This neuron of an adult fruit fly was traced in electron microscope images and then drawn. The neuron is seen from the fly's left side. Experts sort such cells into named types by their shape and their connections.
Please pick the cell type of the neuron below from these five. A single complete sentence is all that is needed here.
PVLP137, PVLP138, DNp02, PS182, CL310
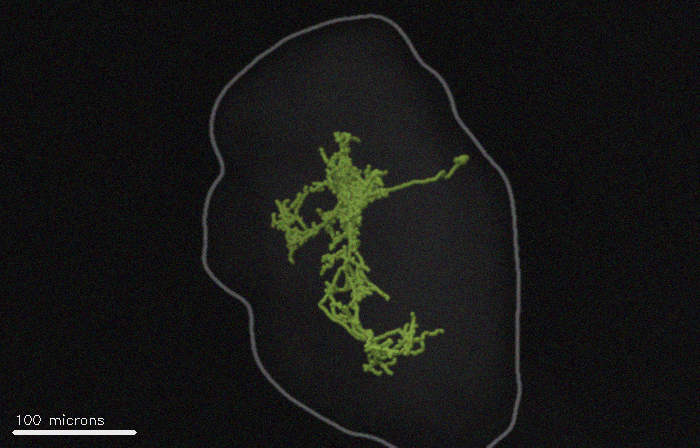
So far as cell type goes, this neuron is CL310.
